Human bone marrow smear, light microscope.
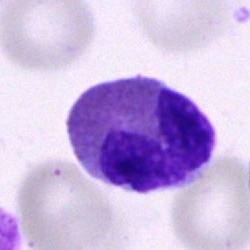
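Eosinophil, the central cell in a stained human bone marrow smear, oval with a smooth outline. Its nucleus lies toward the right and lower part of the cell and shows no visible nucleoli. The cytoplasm contains no vacuoles.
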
